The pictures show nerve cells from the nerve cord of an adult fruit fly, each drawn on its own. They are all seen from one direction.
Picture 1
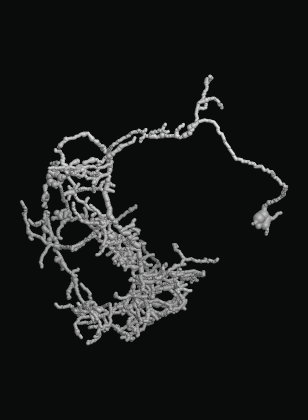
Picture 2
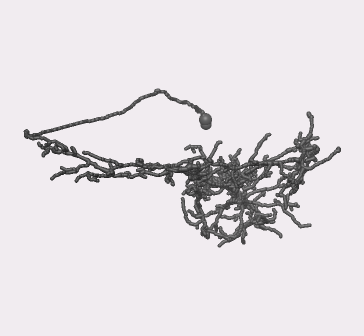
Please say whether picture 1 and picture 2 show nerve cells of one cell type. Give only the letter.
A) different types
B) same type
B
